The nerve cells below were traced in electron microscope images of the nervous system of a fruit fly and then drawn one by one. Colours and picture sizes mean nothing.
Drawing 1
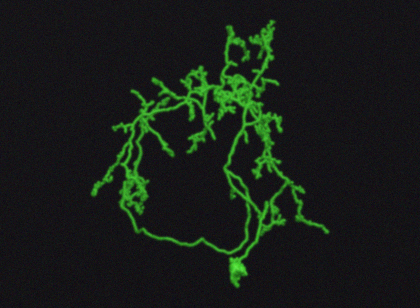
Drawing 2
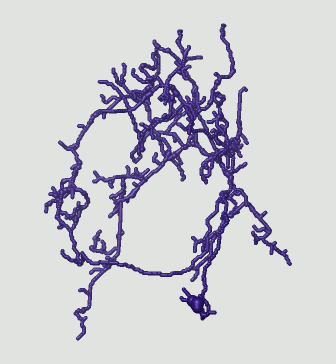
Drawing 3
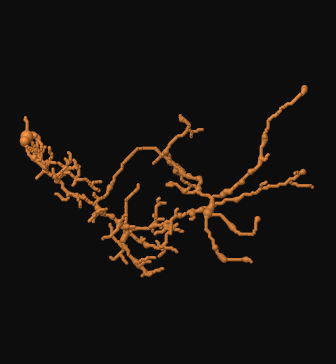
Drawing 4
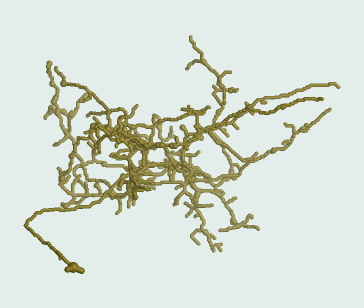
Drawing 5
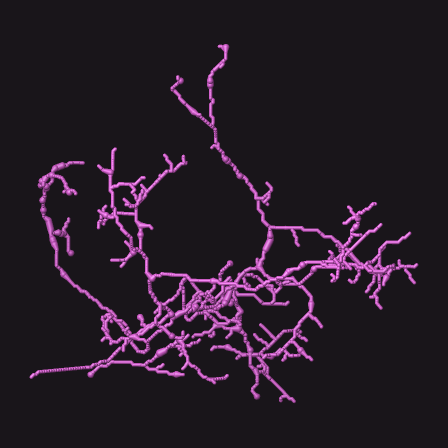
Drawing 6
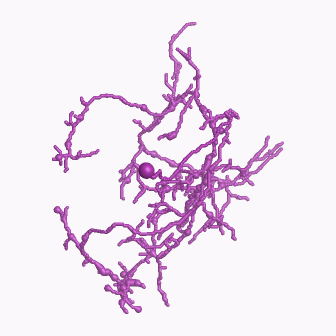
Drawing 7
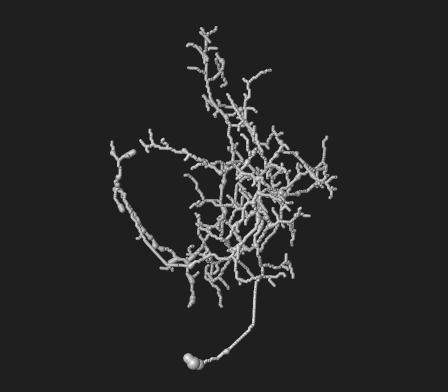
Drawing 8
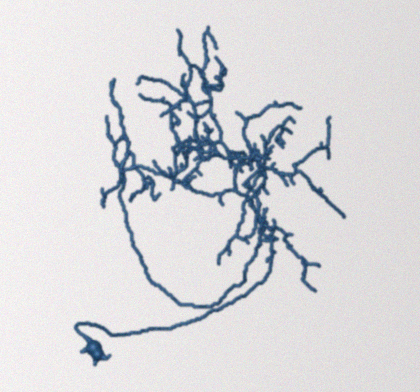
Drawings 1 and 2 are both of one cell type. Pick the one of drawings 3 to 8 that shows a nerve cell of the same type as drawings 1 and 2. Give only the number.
8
